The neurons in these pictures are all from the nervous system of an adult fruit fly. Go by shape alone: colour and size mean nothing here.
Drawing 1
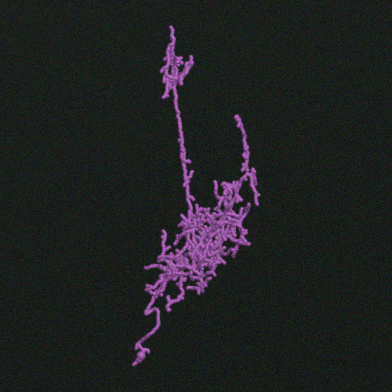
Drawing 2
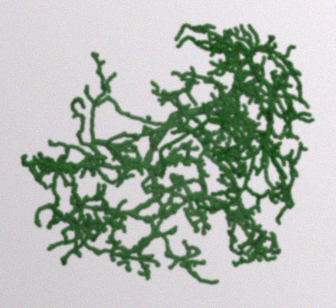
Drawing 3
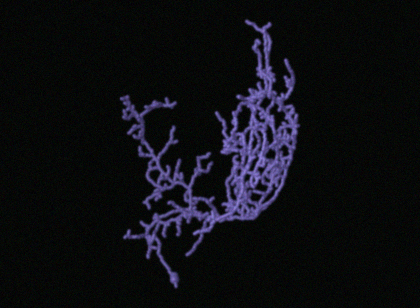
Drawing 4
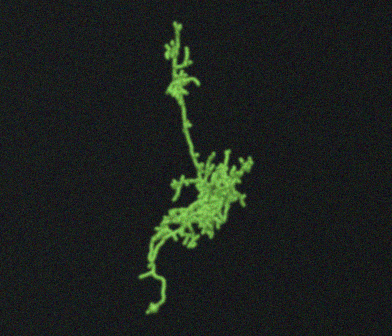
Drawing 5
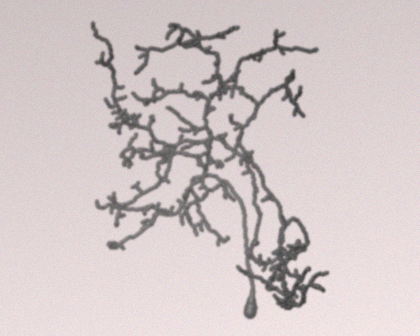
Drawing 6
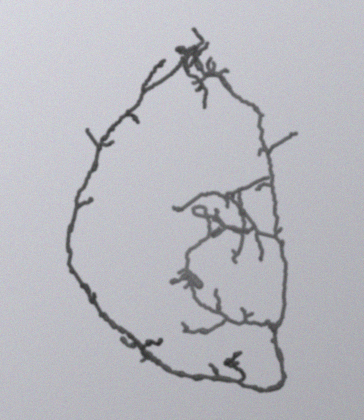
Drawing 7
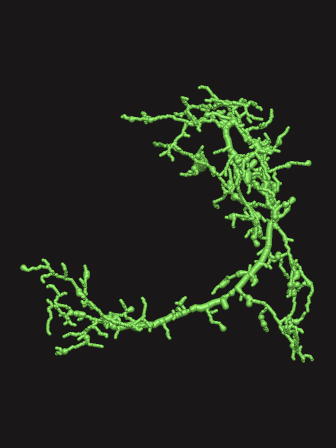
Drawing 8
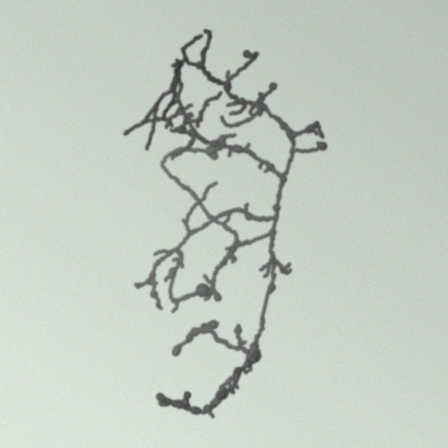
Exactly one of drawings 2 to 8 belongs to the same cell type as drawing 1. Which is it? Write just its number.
4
